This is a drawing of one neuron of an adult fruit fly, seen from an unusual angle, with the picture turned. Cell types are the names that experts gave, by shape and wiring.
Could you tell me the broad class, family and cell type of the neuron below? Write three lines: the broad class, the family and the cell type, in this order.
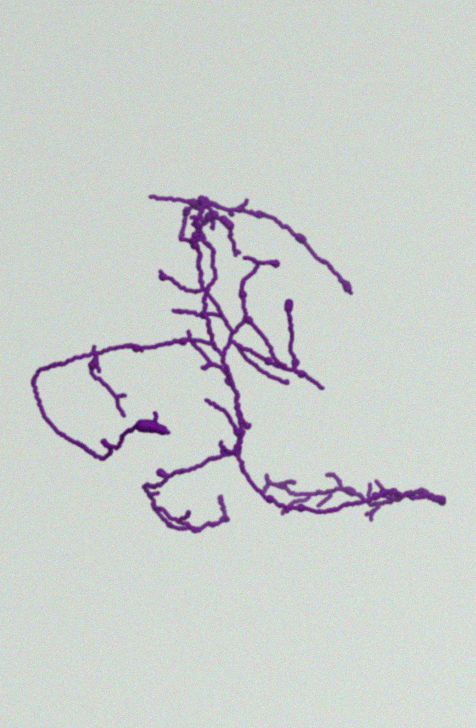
nerve-cord intrinsic neuron
hemilineage 03A
IN03A094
